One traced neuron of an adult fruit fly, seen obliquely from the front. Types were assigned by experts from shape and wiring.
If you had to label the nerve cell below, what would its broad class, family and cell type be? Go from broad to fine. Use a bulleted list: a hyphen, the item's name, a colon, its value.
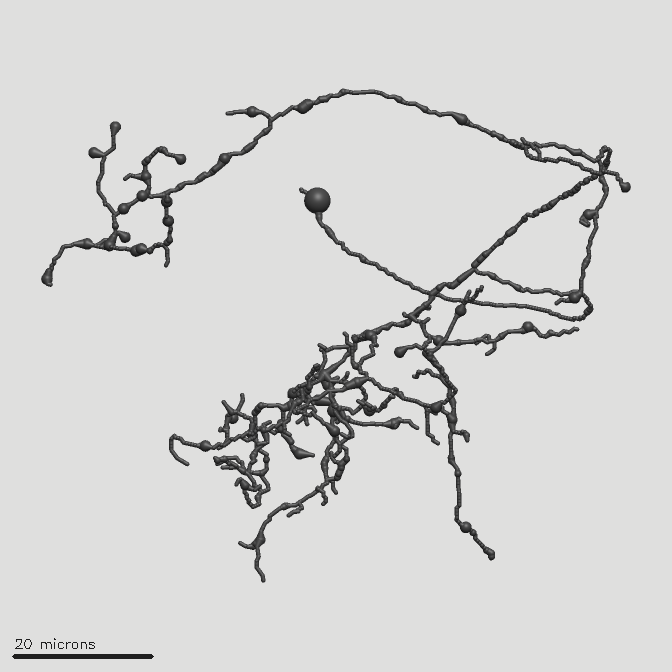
- broad class: central-brain intrinsic neuron
- family: hemilineage SLPp&v1_posterior
- cell type: CB1874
